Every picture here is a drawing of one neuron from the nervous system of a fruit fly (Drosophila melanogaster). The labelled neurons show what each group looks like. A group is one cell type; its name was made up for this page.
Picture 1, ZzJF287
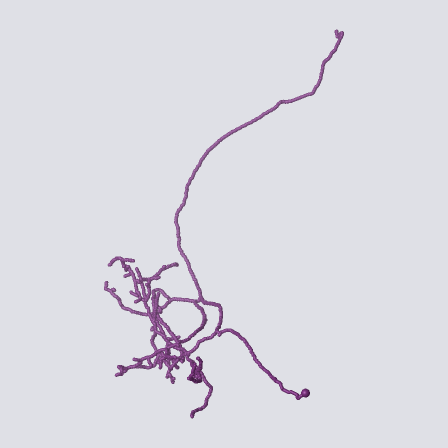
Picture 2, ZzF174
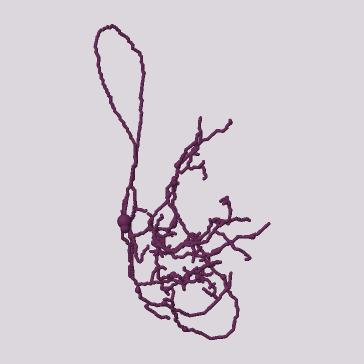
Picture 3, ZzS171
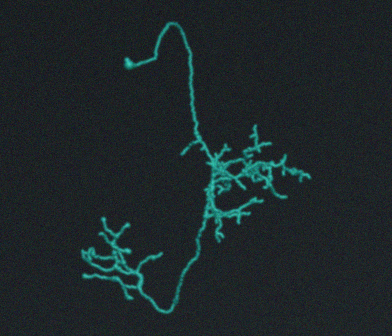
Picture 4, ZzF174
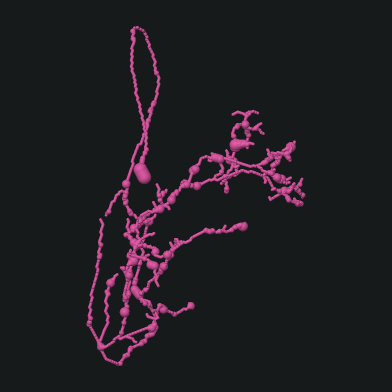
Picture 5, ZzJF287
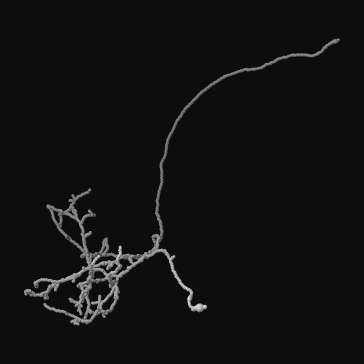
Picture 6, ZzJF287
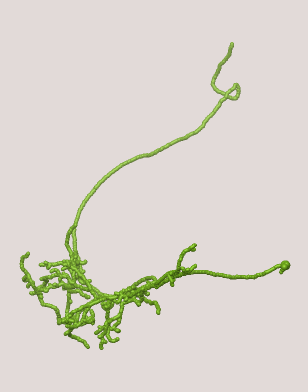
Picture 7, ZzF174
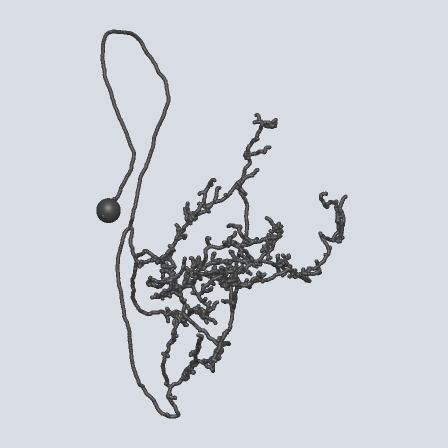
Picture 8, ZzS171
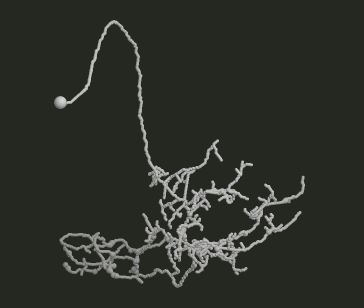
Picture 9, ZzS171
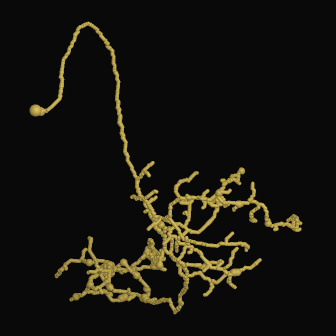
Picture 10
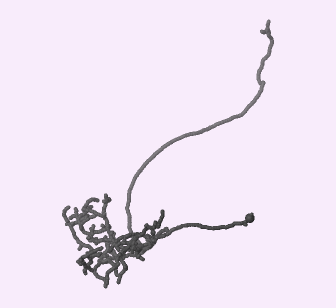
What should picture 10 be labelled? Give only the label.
ZzJF287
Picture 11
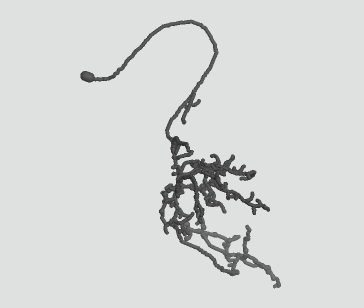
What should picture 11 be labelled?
ZzS171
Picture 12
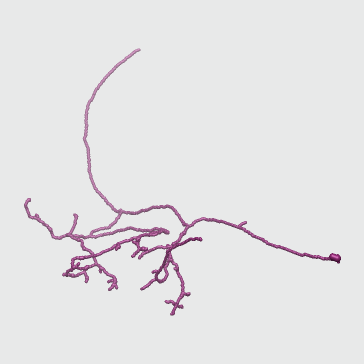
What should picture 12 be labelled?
ZzJF287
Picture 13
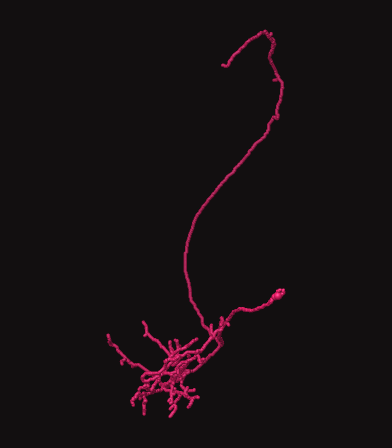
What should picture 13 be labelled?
ZzJF287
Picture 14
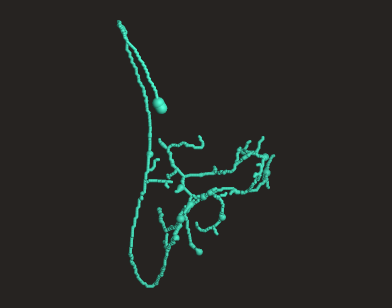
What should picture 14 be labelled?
ZzF174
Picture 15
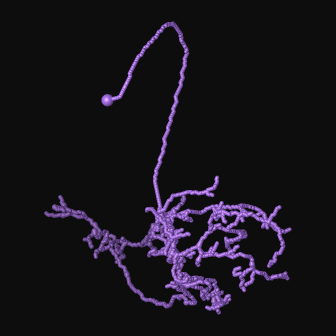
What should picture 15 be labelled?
ZzS171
